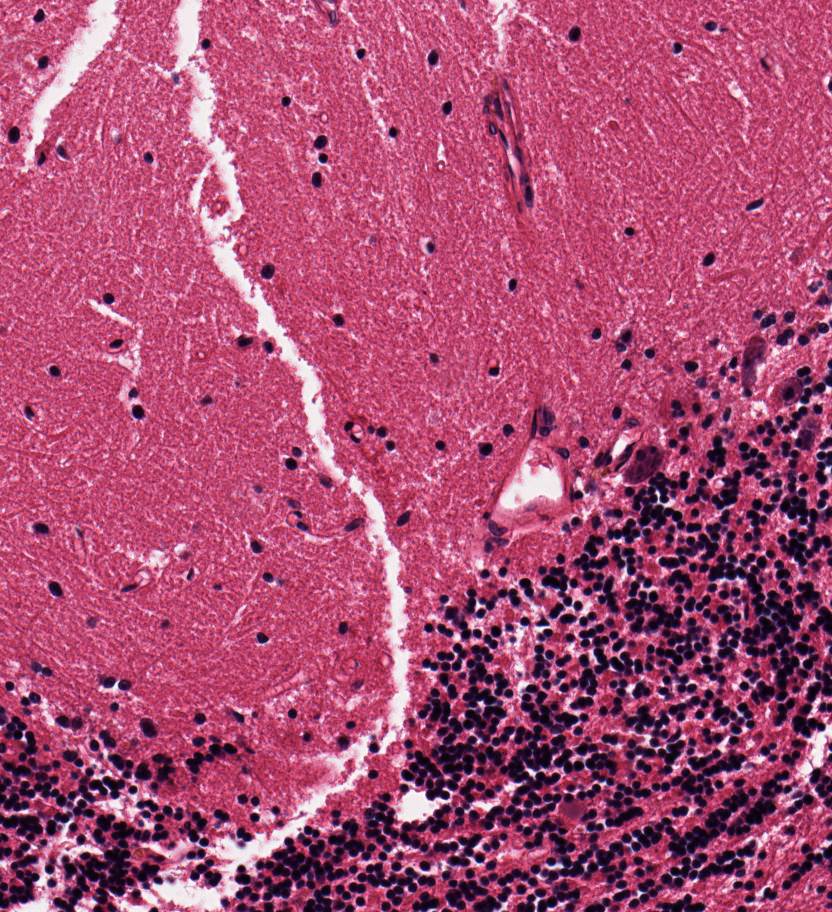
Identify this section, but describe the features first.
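Two layers meet across the field. A sparsely nucleated pink layer in the upper left has a finely fibrillary background with only scattered small nuclei; a small vessel, with elongated nuclei in its wall, crosses its upper middle obliquely. The bottom and lower right hold a densely nucleated dark layer of tightly packed small round nuclei with almost no visible cytoplasm. This is cerebellum.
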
